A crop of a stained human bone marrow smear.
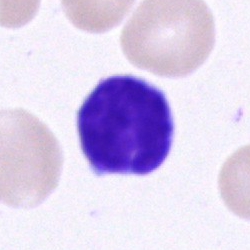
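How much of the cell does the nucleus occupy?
Nearly all of it.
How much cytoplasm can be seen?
So little that it is barely visible around the nucleus.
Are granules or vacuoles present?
Neither is visible in the cell.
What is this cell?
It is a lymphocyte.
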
